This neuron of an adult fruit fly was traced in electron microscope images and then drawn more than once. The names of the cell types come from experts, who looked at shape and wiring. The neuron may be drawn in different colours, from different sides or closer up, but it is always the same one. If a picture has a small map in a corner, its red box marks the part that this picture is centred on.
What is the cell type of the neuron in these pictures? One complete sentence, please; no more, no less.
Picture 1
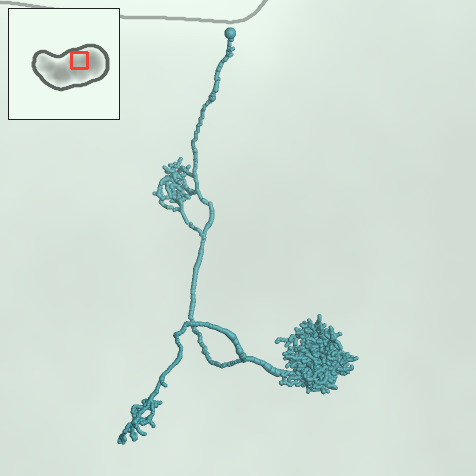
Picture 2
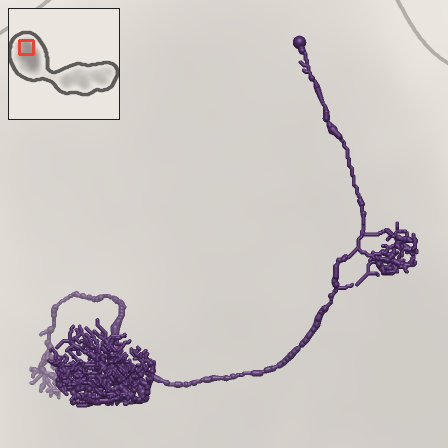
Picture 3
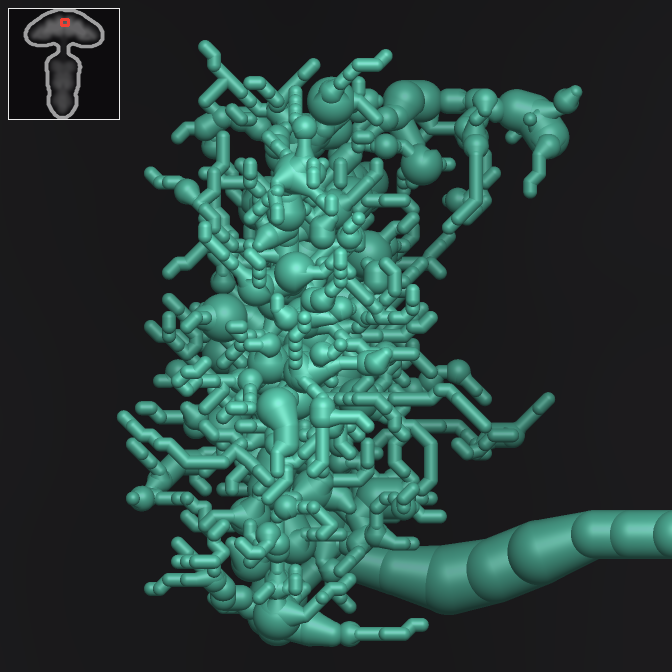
The neuron is categorized under cell type EPG.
